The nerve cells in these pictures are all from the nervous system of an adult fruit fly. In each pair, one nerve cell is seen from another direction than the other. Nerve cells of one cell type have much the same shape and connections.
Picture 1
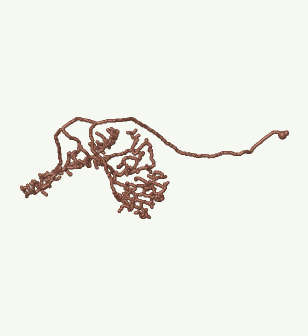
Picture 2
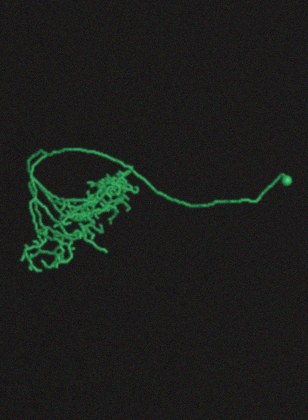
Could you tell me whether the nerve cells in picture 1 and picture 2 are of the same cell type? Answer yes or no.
yes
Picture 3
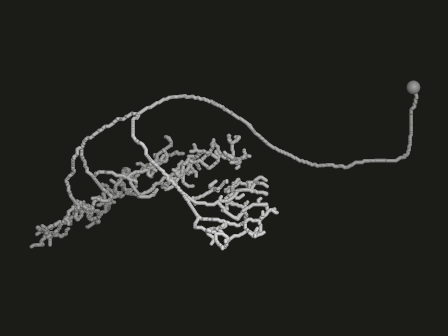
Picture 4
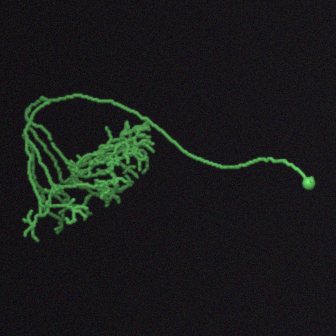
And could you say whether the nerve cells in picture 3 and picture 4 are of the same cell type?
no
